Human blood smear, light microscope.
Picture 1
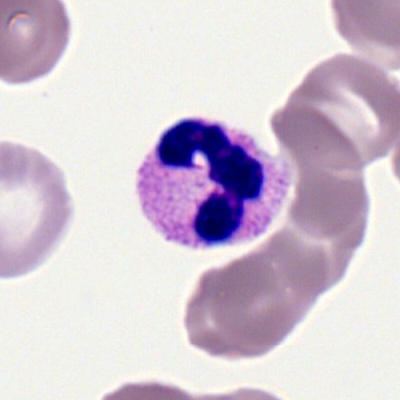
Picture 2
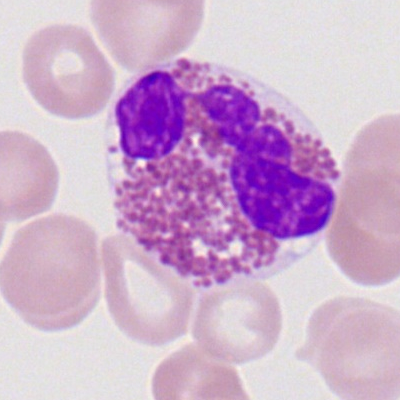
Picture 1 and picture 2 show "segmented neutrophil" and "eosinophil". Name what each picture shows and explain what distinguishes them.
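Picture 1: segmented neutrophil. Picture 2: eosinophil. Granules: picture 1, fine and pinkish-violet, filling pale pink-lilac cytoplasm; picture 2, coarse, round and orange-pink, packing the cytoplasm.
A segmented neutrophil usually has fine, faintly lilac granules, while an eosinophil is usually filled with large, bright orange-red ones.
Nucleus: picture 1 divided into three lobes; picture 2 with lobes lying along the upper and right side of the cell.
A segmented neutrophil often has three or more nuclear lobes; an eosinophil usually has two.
Chromatin dark purple in both, densely clumped in picture 1 and condensed in picture 2. Picture 2 also shows a few small clear spots among the granules in the lower part of the cell.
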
